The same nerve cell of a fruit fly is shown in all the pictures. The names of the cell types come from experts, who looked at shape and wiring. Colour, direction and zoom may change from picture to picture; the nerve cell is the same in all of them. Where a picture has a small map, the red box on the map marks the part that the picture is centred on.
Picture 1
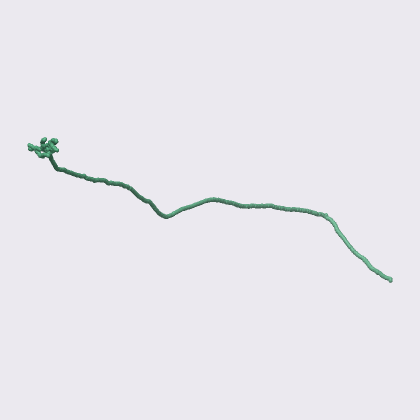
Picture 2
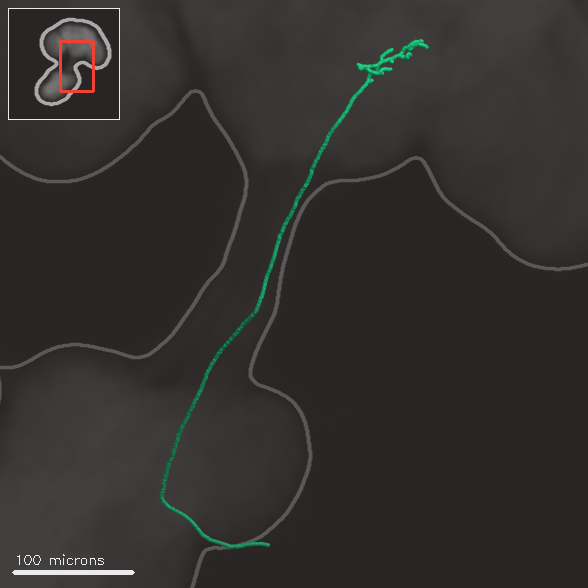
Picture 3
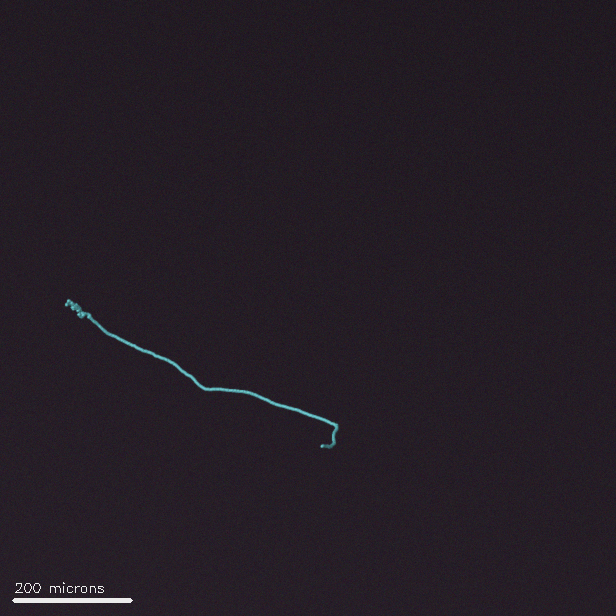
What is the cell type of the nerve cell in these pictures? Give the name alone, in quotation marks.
"LgAG9"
